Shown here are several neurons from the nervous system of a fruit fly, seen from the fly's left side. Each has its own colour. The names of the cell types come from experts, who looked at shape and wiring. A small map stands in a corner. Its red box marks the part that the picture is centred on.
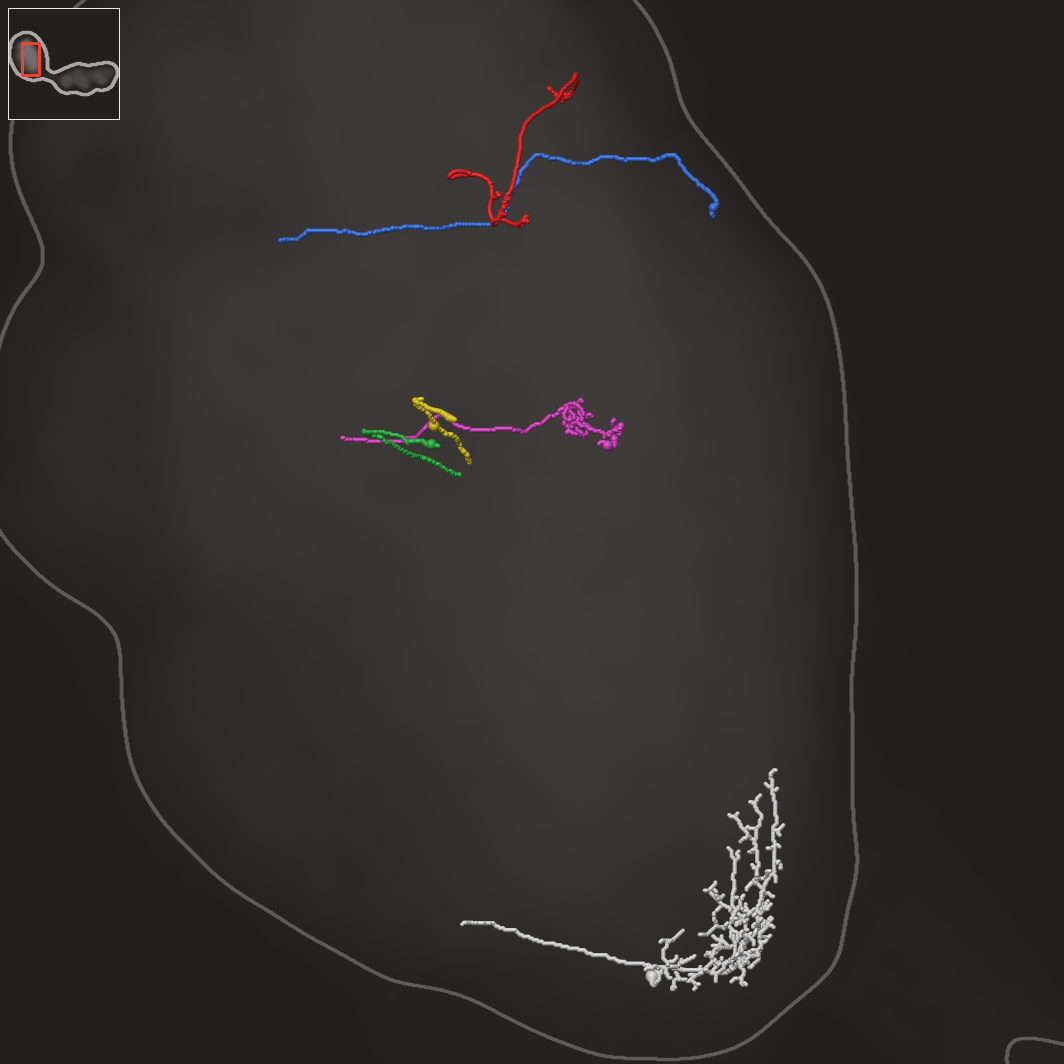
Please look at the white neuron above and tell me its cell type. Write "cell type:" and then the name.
cell type: Lawf1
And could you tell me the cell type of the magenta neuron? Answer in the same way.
cell type: L5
